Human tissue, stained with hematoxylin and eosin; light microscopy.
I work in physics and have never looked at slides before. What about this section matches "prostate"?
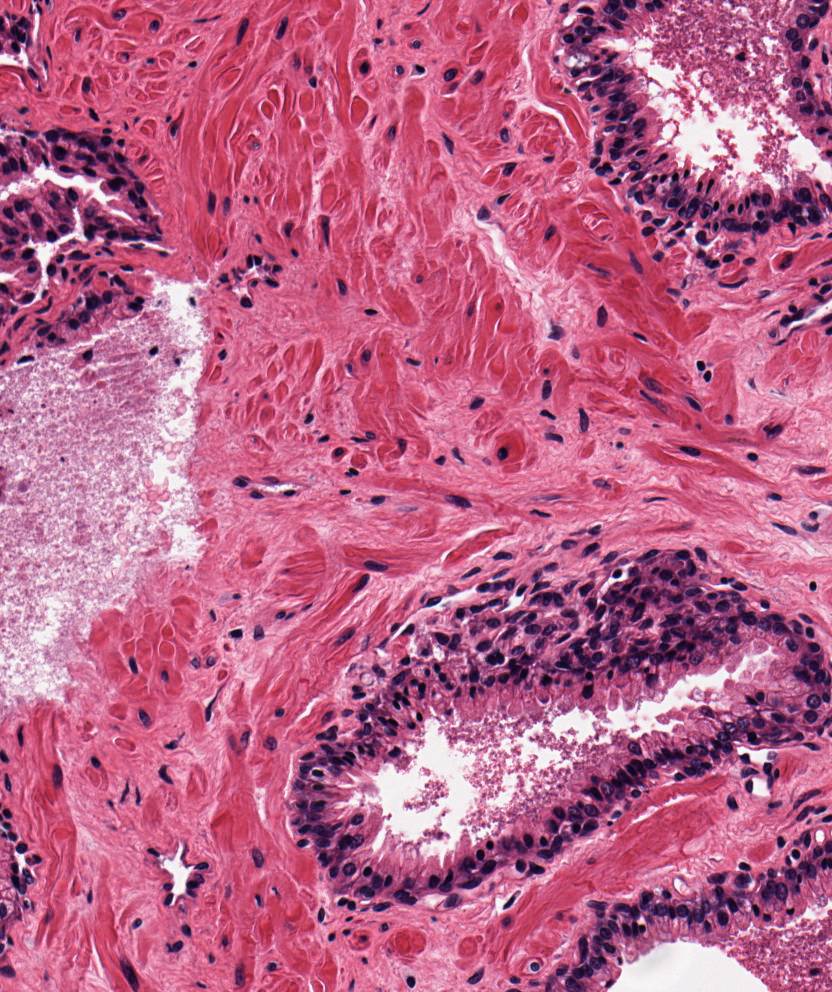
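This section is prostate. Gland profiles sit at the upper right, at the left edge and at the lower right, and a broad band of stroma fills the centre. The stroma goes with the name: it consists of bundles of smooth muscle cells with deep pink cytoplasm running in several different directions, and its nuclei are mostly elongated and spindle-shaped.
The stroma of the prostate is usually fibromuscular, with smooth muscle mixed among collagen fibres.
The glands are lined by columnar cells whose dark nuclei are crowded and stacked at several levels.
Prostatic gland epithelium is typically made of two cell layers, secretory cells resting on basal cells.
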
